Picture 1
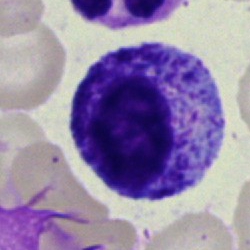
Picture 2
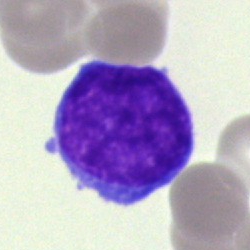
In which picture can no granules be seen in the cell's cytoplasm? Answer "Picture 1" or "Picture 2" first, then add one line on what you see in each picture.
Picture 2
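What picture 1 shows: The cytoplasm holds many coarse dark purple granules.
What picture 2 shows: No granules are visible in the cytoplasm.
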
